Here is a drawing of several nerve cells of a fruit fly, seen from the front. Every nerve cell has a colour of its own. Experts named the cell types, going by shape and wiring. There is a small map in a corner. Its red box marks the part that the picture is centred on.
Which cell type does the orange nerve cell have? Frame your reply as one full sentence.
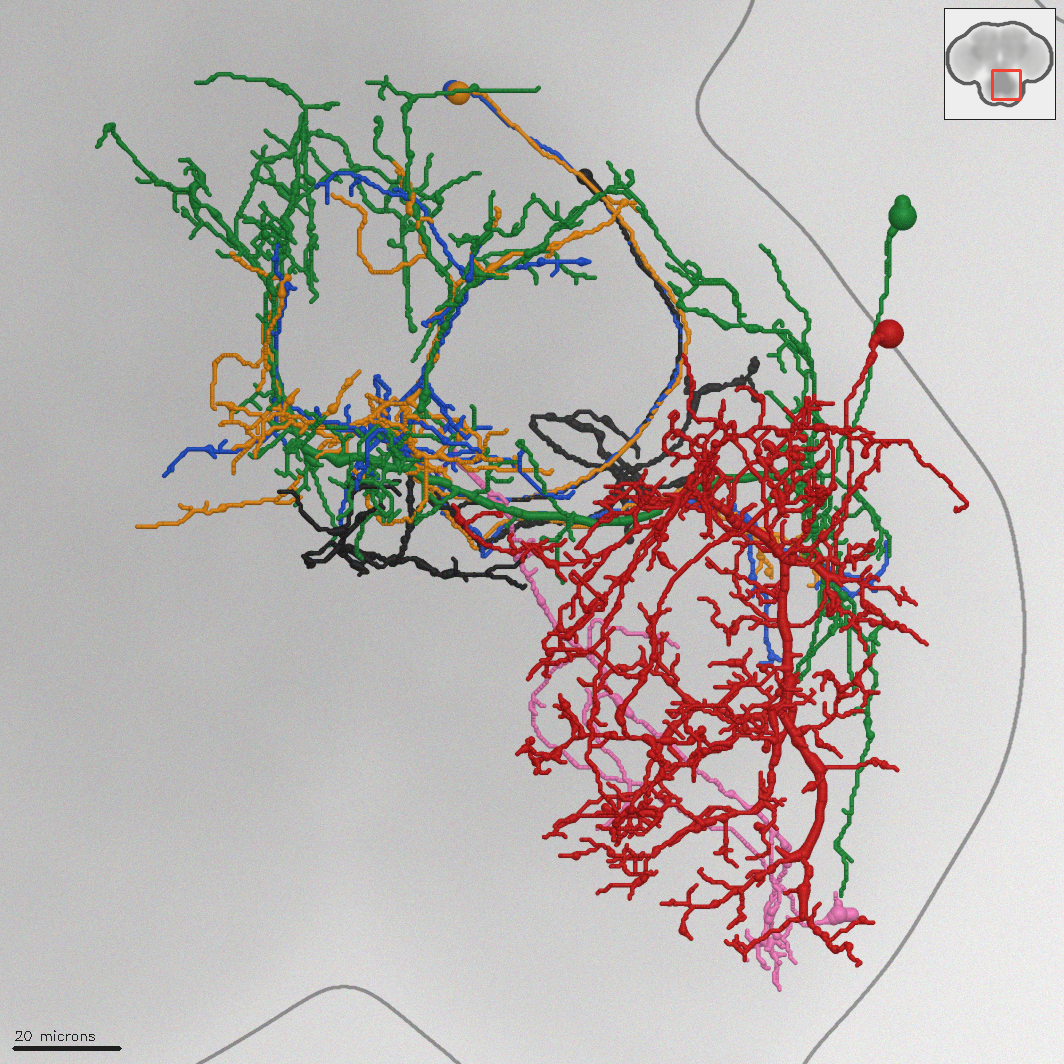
This nerve cell is a member of the IN11A043 cell type.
